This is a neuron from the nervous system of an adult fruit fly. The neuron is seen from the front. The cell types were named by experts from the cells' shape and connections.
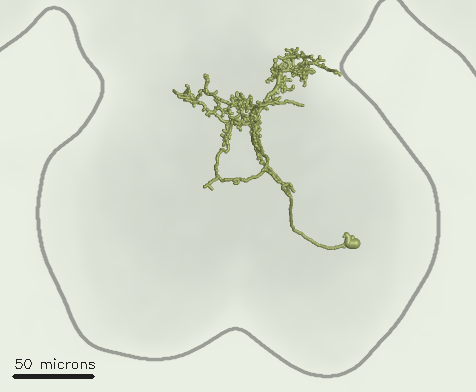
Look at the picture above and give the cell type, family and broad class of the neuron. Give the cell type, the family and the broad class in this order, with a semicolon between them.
vMS12_d; hemilineage 12A; nerve-cord intrinsic neuron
